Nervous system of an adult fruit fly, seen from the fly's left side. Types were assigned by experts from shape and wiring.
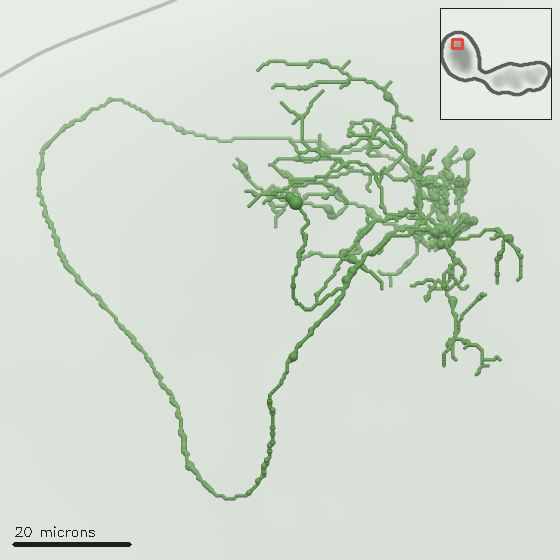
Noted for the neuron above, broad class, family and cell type: central-brain intrinsic neuron; hemilineage LHl2_dorsal; LHAD1b5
